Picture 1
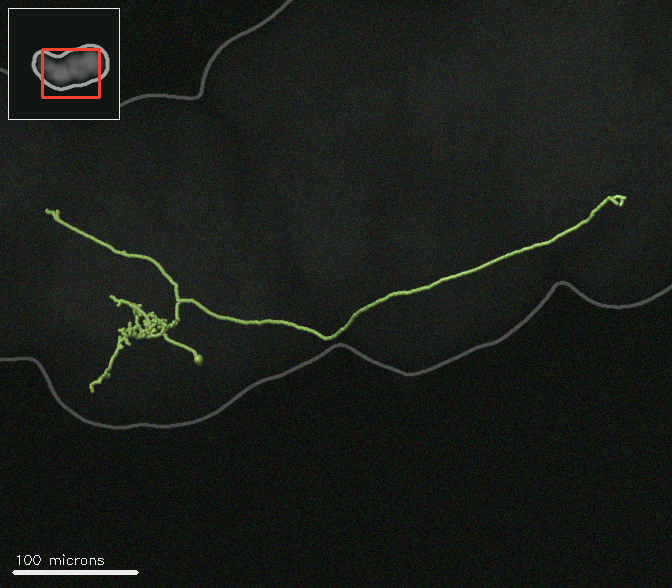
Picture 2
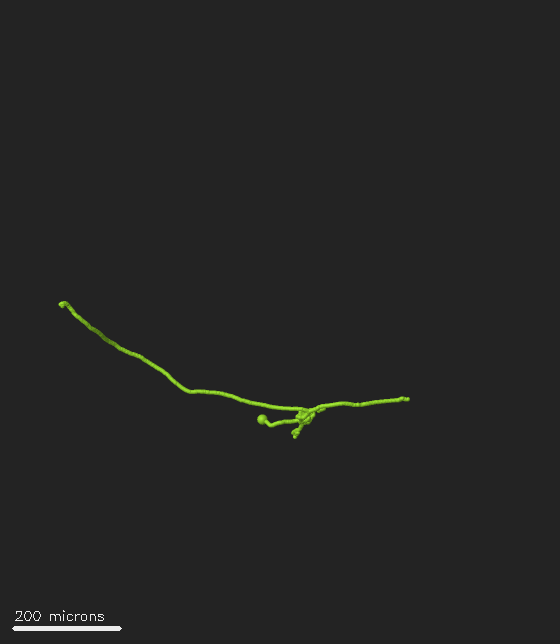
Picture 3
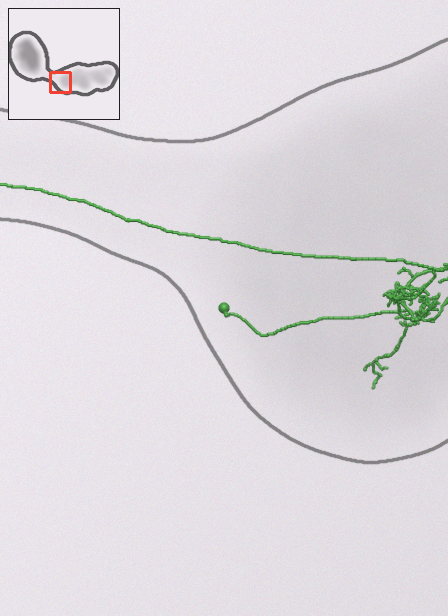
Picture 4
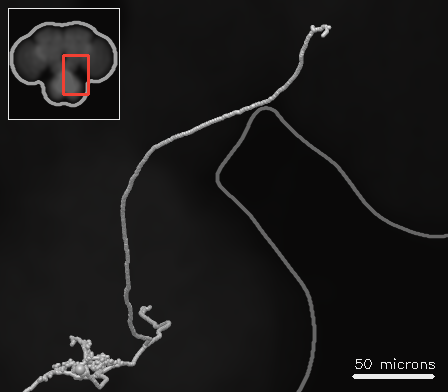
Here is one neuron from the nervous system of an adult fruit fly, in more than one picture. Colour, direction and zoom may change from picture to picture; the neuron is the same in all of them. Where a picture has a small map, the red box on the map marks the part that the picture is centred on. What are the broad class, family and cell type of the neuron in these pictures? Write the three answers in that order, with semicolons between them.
ascending neuron; hemilineage 10B; AN10B048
